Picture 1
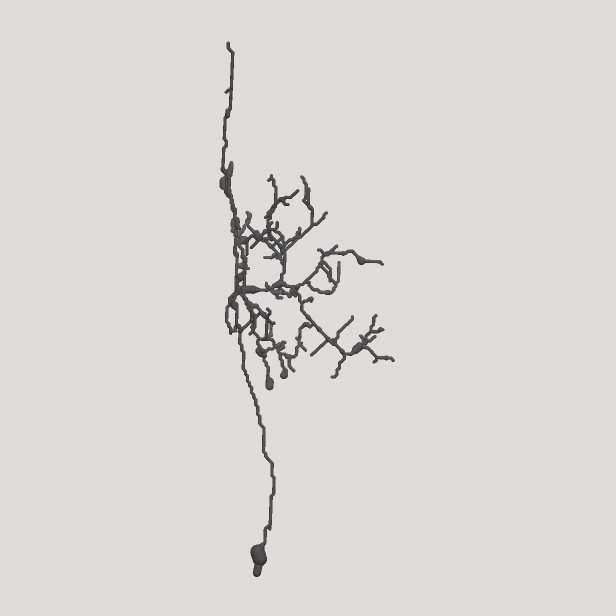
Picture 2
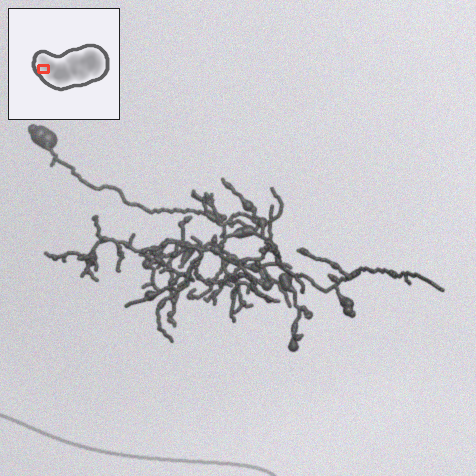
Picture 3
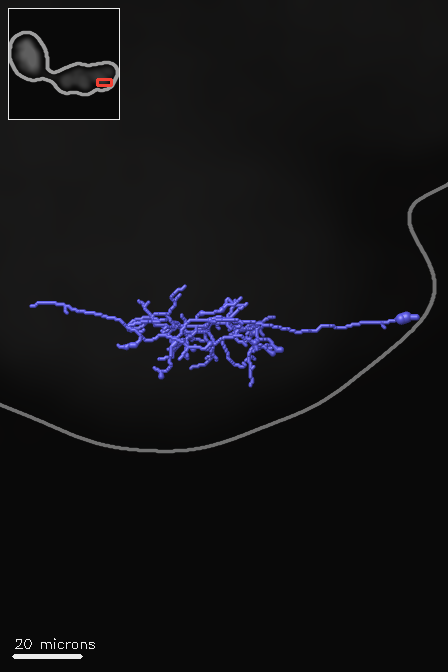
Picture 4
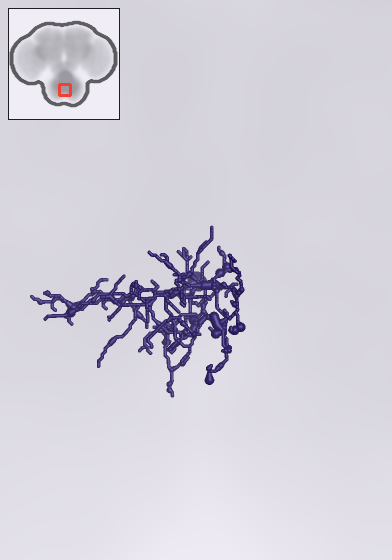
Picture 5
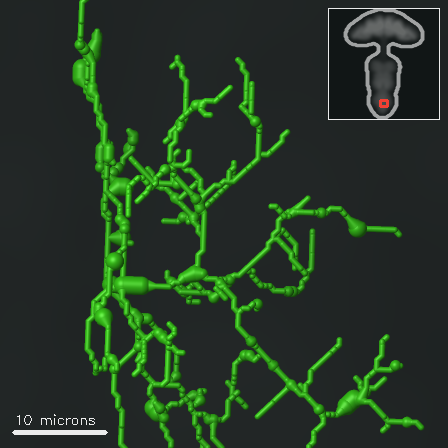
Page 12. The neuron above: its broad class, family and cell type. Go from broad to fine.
nerve-cord intrinsic neuron; hemilineage 01B; IN01B078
